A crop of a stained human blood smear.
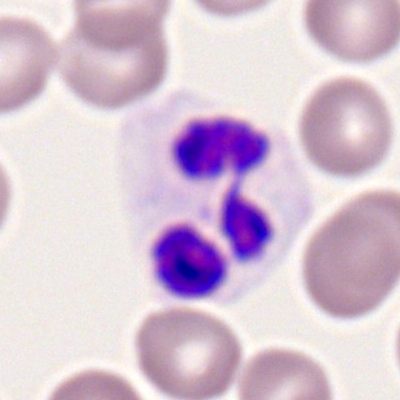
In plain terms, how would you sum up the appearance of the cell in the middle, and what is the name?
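Looking at the nucleus first, I count three separate lobes. They seem linked to one another by thin threads of nuclear material. I can't make out any nucleoli in it. Then the cell outline: irregular, somewhat angular. My answer for the name: segmented neutrophil.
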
